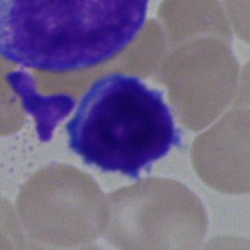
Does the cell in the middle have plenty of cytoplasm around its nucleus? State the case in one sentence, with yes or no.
No, the cell does not have plenty of cytoplasm; its nucleus fills most of it.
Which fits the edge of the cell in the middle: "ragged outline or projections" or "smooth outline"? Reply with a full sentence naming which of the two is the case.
It is a rough edge that this cell shows.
